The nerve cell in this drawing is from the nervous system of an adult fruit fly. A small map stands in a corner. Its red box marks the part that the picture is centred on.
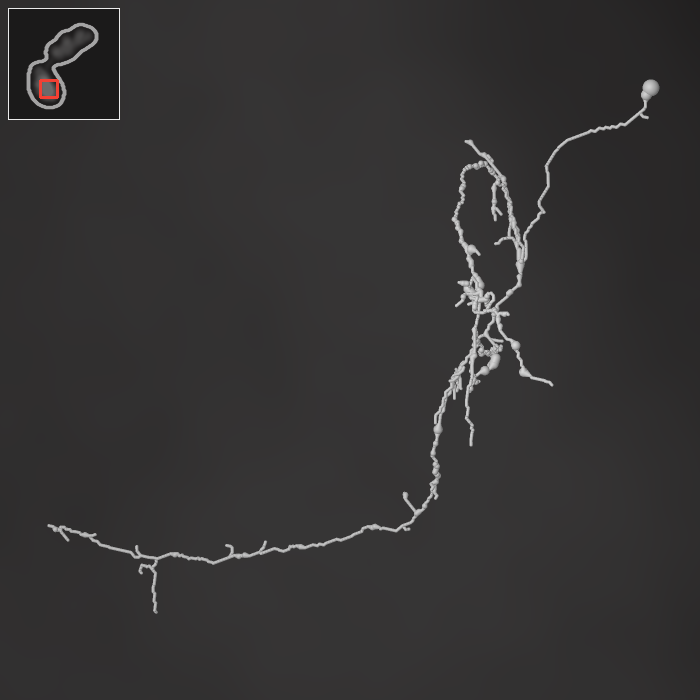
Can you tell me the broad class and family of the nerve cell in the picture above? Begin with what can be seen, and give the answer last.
The cell body can be seen at the upper right of the picture. Dozens of branch ends can be seen. Its broad class is central-brain intrinsic neuron. The family is hemilineage PSp3.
